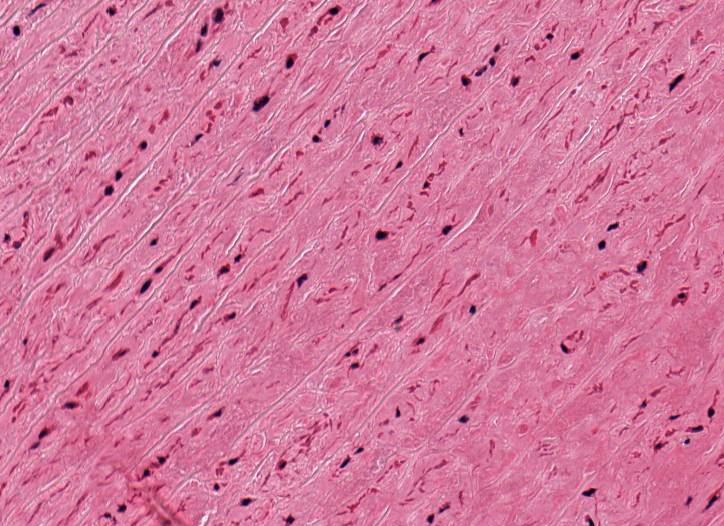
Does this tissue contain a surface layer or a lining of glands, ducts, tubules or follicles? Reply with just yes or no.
No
